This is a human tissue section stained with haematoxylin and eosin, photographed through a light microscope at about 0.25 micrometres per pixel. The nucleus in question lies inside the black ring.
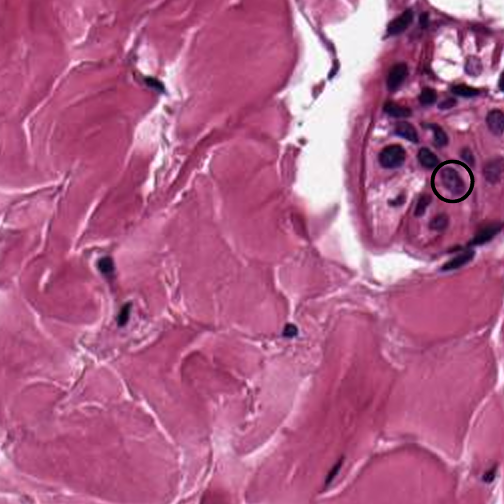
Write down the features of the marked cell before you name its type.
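The nucleus is oval and about the same size as the neighbouring nuclei in the cluster. The nucleus is purple but less dark than the darkest nuclei just up and to its left, and its staining is slightly uneven rather than solid. The cytoplasm around the nucleus is pink, and its border with neighbouring cells cannot be clearly made out. The cell lies inside a tightly packed group of cells with roundish-oval nuclei, and the group sits among thick pink fibres. It is a sweat gland cell.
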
